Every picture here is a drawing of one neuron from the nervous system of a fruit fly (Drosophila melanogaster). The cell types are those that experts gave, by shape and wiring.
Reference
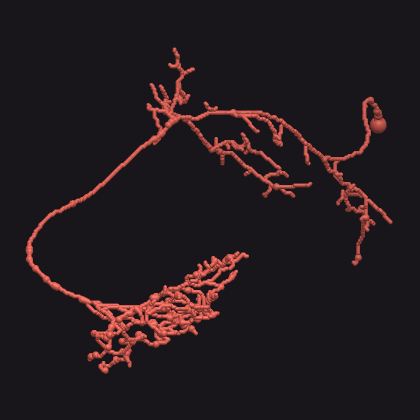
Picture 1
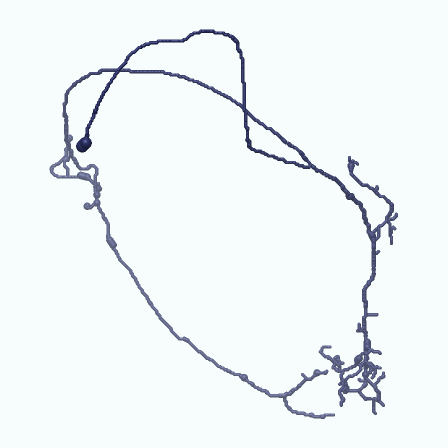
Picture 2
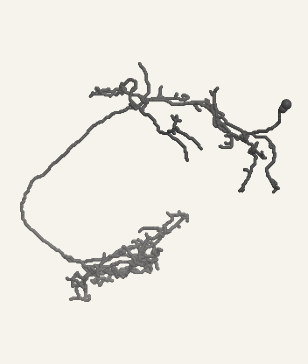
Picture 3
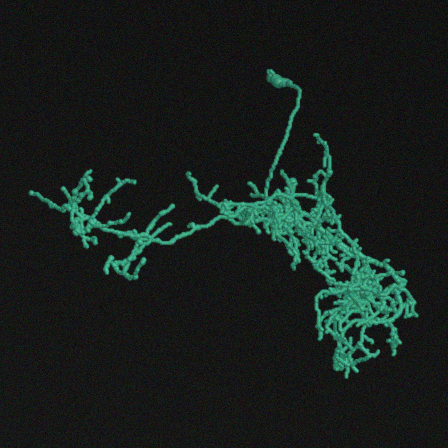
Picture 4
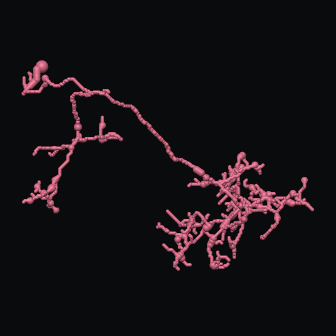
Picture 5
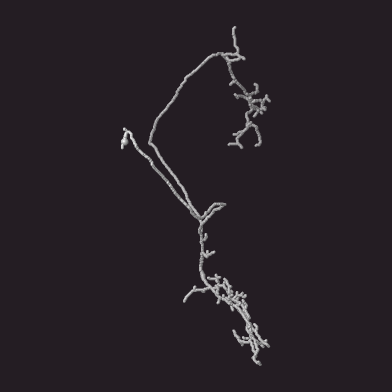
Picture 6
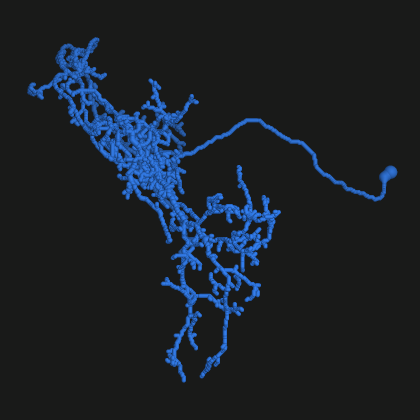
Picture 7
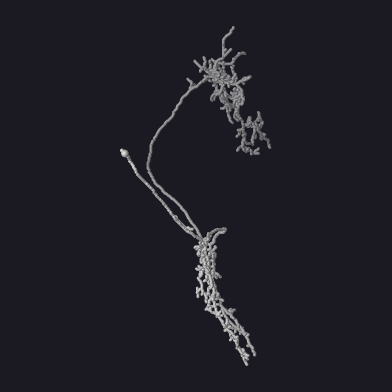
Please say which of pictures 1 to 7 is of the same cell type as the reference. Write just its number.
2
